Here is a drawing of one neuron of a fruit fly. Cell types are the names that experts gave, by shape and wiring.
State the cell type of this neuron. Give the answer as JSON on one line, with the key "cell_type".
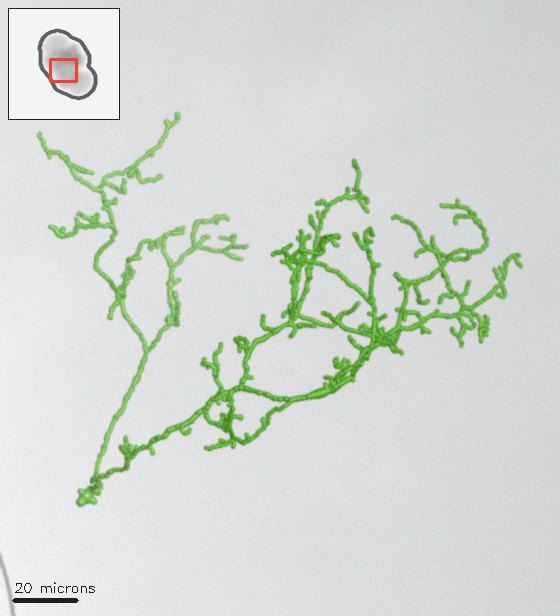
{"cell_type": "IB049"}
